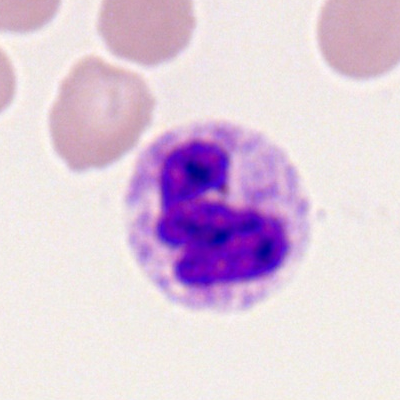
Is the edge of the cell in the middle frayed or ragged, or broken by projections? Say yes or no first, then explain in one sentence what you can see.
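No. The cell outline is round and smooth.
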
